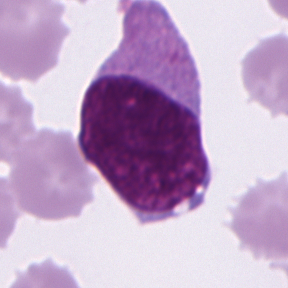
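Myeloblast at the centre. The cell draws out into a tapering point at its top end. Its nuclear outline is smooth, without indentations or lobes. The cytoplasm shows no distinct granules. A small clear unstained spot sits at the lower right edge of the nucleus.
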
